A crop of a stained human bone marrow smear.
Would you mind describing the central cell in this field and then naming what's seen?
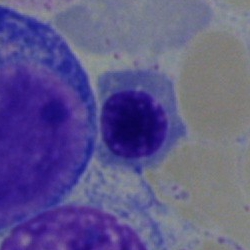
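Chromatin dense, staining very dark purple. Cytoplasm pale greyish-blue, widest on the upper right side of the nucleus. Outline irregular and angular rather than smoothly round. Identity: erythroblast.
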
